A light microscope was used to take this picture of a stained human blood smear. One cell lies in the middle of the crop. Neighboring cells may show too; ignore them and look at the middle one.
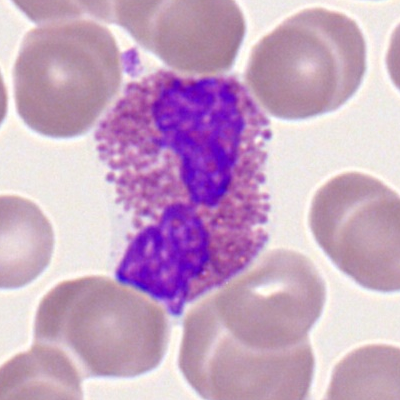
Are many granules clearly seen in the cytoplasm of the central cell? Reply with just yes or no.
Yes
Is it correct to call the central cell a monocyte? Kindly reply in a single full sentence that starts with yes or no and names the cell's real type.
No, the cell in the centre of the crop is an eosinophil as opposed to a monocyte.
